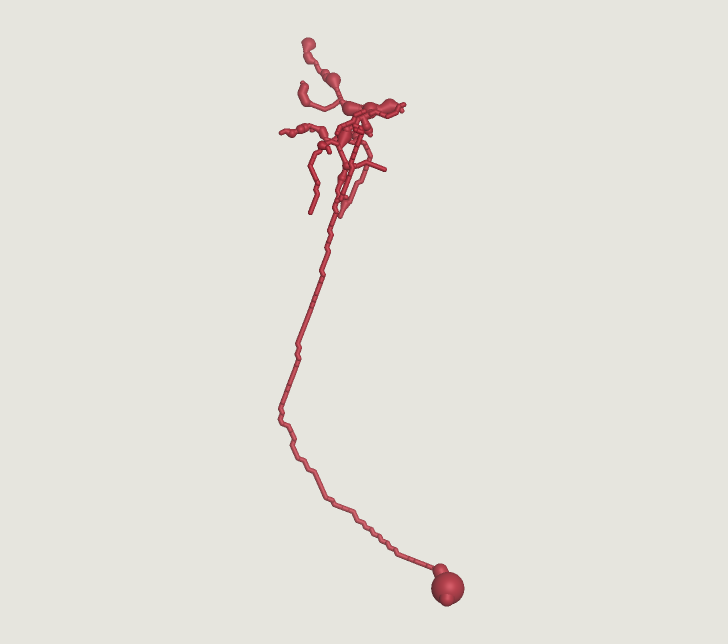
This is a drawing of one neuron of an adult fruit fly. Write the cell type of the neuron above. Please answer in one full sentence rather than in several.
The cell type Cm2 includes this neuron.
